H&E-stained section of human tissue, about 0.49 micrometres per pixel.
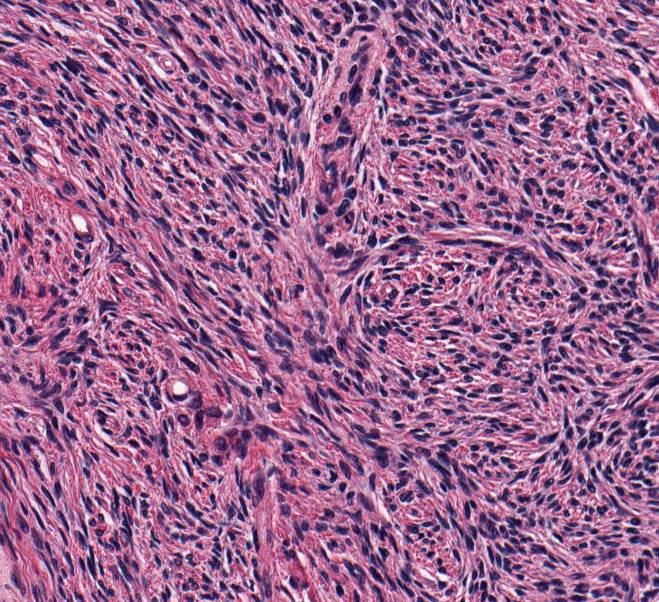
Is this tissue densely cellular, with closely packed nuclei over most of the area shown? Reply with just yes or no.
Yes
